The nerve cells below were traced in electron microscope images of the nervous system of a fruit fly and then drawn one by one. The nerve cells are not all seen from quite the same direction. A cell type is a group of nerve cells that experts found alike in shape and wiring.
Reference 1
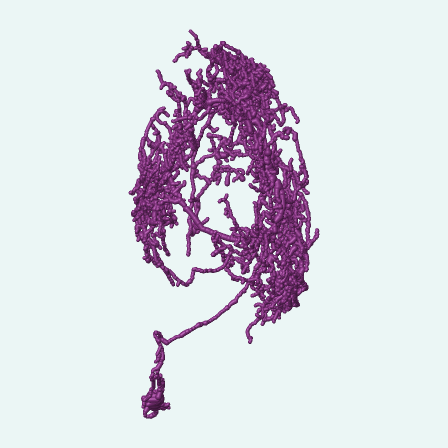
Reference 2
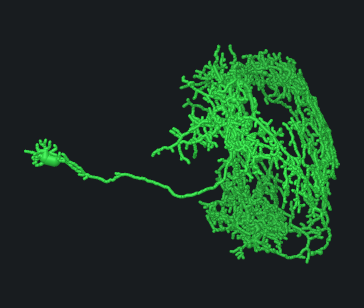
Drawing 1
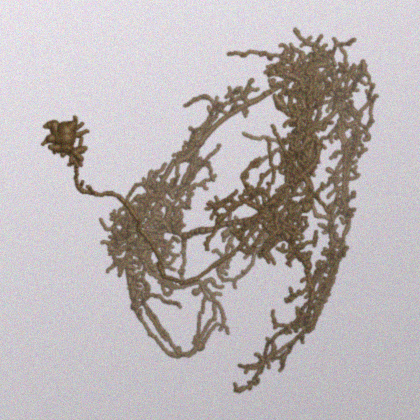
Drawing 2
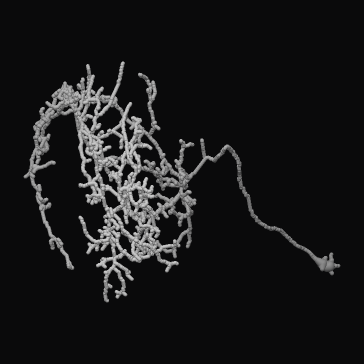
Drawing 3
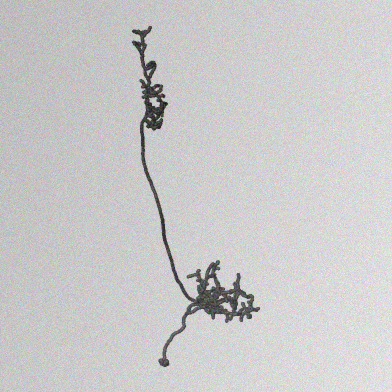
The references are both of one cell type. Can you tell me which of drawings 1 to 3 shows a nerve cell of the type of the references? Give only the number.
1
